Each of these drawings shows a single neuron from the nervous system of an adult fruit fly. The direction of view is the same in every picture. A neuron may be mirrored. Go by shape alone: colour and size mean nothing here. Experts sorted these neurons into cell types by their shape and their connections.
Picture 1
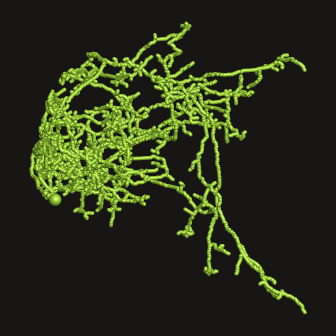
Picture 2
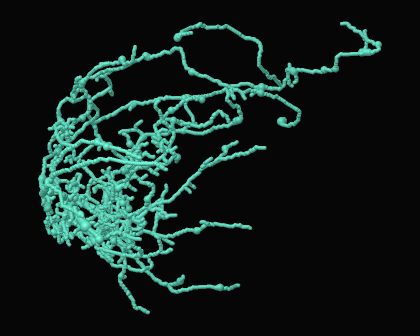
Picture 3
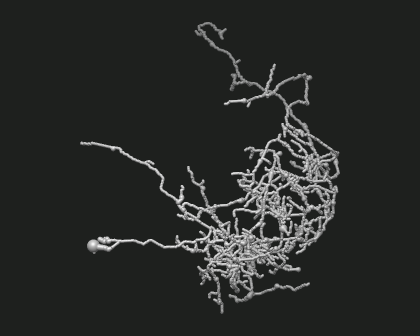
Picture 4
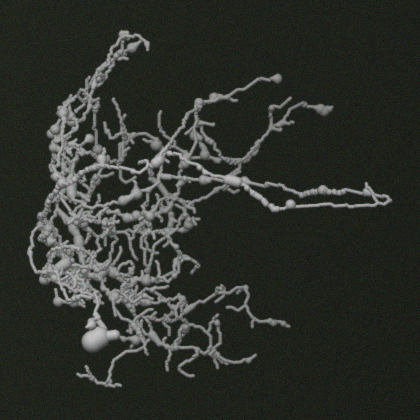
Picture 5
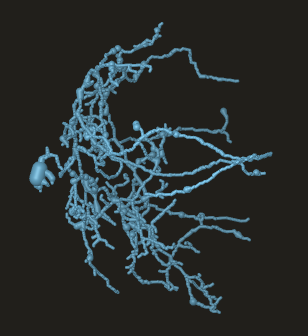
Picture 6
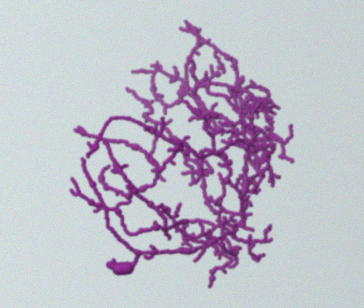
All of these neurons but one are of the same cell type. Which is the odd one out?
6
